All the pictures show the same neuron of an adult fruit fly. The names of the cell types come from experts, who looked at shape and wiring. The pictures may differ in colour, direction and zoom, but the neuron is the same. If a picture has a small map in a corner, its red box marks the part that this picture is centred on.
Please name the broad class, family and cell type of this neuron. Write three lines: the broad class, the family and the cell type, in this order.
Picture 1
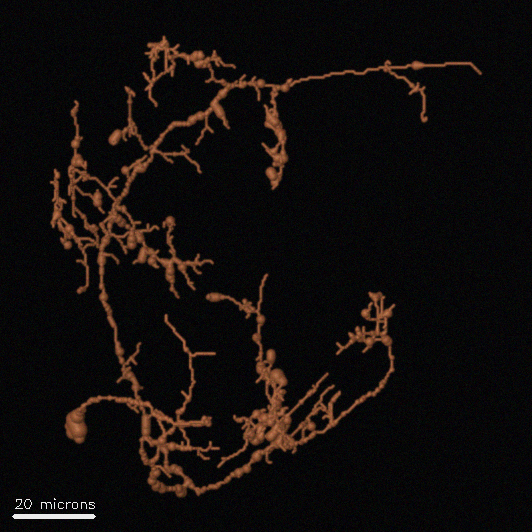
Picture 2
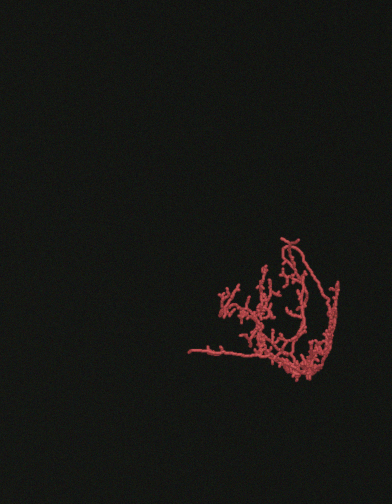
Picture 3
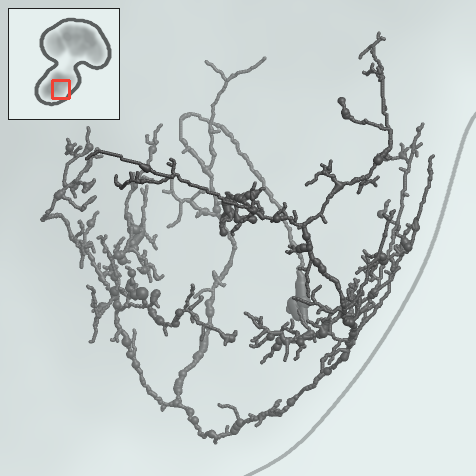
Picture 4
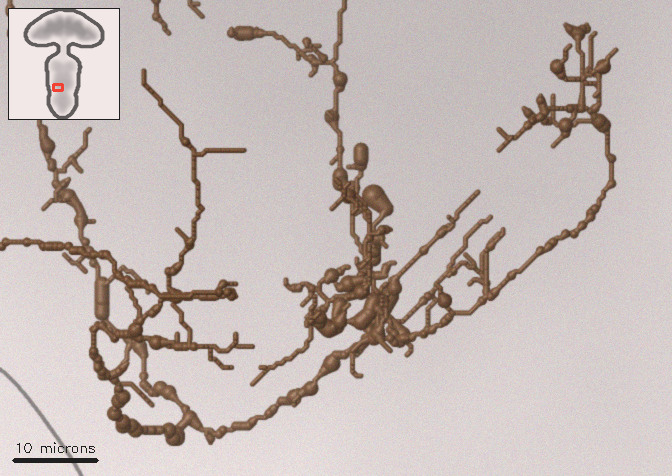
nerve-cord intrinsic neuron
hemilineage 19A
IN19A054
